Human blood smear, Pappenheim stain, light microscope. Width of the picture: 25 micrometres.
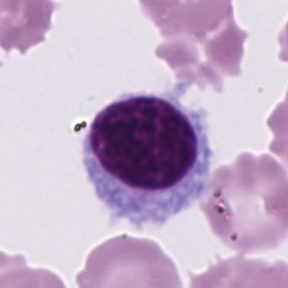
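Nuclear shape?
Oval; no indentation or lobes.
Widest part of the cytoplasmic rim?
Below the nucleus.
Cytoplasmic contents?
No distinct pink-purple granules; no vacuoles.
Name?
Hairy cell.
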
